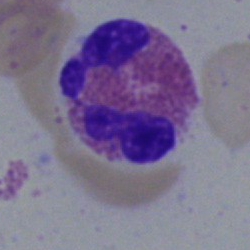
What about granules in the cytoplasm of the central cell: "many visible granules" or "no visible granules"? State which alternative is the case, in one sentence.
In the cytoplasm of this cell, many granules are visible.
